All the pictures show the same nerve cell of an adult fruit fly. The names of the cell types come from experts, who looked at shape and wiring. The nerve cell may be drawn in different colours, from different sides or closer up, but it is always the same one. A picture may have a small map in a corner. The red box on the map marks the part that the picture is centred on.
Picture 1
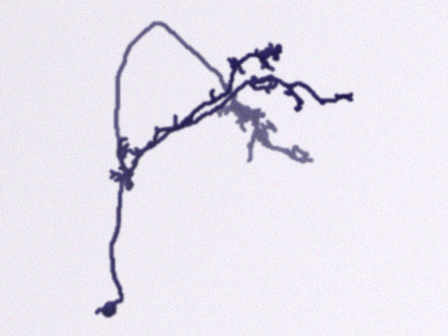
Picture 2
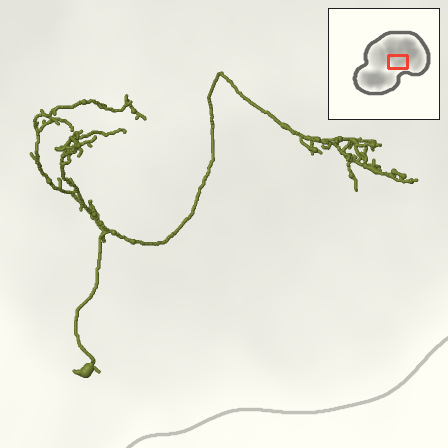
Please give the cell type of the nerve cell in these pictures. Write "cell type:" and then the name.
cell type: AMMC007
